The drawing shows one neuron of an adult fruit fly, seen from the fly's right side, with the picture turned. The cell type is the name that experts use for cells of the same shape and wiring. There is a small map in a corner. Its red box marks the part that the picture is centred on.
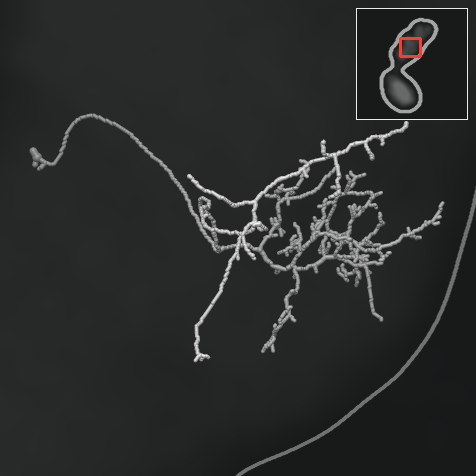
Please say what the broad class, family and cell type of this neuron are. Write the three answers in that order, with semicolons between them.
nerve-cord intrinsic neuron; hemilineage 07B; IN07B081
